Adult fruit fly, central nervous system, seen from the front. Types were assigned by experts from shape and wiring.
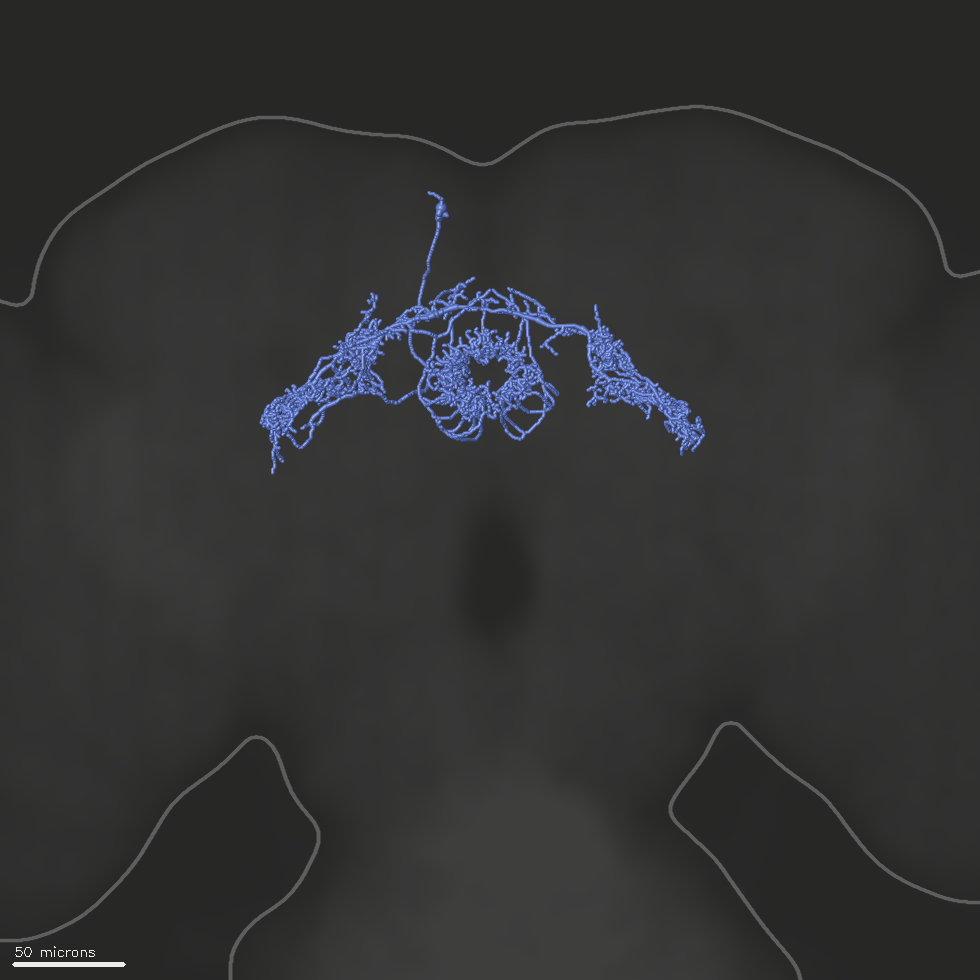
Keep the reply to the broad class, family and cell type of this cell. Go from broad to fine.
central-brain intrinsic neuron; class CX; ExR1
